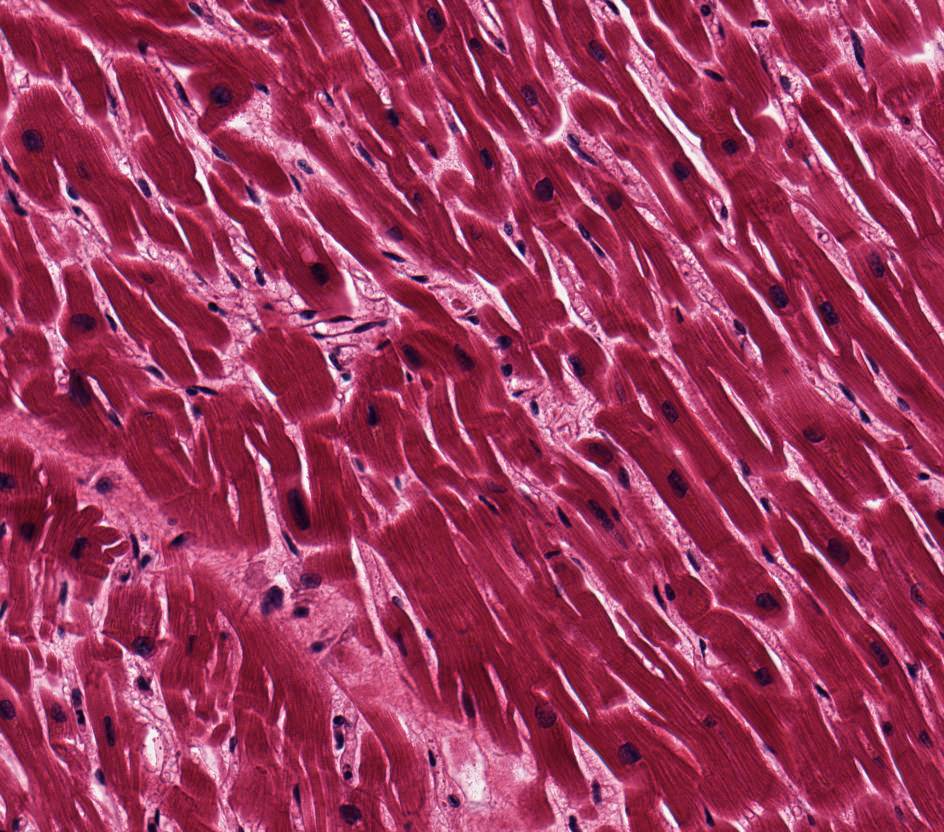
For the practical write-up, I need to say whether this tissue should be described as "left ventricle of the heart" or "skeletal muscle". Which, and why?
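It is left ventricle of the heart. First, the muscle fibres: they branch and join neighbouring fibres. Second, between them: thin strands of pale, loose connective tissue with small, dark, elongated nuclei. Third, fat: none anywhere in the field. Last, narrow white clefts separate many of the fibres from one another.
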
